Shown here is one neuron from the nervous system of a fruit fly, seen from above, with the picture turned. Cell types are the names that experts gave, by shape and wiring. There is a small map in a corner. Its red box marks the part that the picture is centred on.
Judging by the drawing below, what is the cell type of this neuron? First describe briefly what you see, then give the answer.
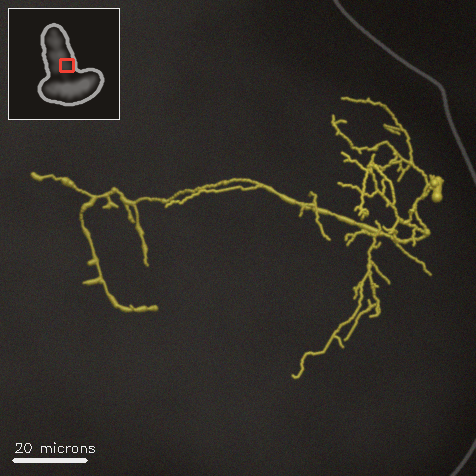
Its cell body lies on the right of the picture. From left to right in the picture it spans about 120 microns. The picture shows dozens of branch ends. This is a nerve-cord intrinsic neuron. It is of cell type IN19A087.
